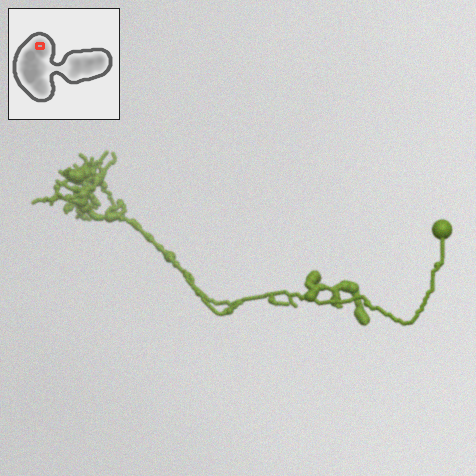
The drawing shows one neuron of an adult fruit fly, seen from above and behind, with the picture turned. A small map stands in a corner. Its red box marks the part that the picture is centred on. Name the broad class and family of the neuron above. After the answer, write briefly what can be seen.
It is an optic-lobe intrinsic neuron. The family is T. It is in the brain and does not reach the nerve cord. The cell body is on the right of the picture.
